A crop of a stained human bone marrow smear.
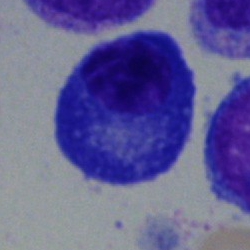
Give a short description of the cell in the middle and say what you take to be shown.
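Roughly round in outline, I'd say. The chromatin stains dark purple and looks dense. There's plenty of cytoplasm, and it takes a deep blue stain. Below the nucleus, though, the cytoplasm turns paler, with fine light speckles in that zone. So this is a plasma cell.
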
